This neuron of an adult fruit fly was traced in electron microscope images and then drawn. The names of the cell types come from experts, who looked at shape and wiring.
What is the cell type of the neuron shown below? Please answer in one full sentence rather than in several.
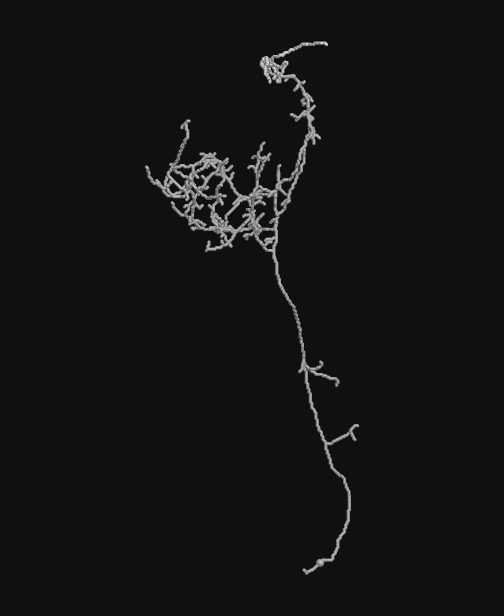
This particular neuron has the cell type CB1276.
